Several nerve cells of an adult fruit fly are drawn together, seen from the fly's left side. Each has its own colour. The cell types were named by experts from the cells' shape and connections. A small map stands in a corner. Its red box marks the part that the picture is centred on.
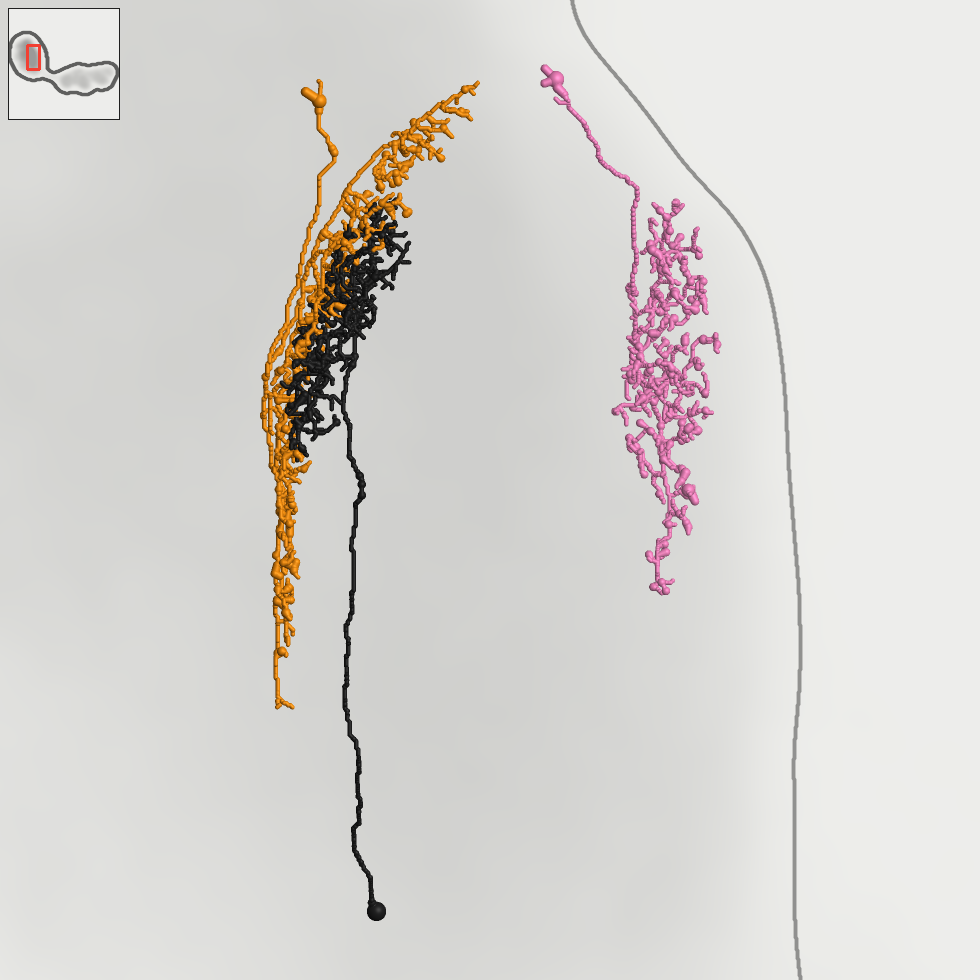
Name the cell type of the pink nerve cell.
Pm2a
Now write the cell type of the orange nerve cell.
Pm2b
